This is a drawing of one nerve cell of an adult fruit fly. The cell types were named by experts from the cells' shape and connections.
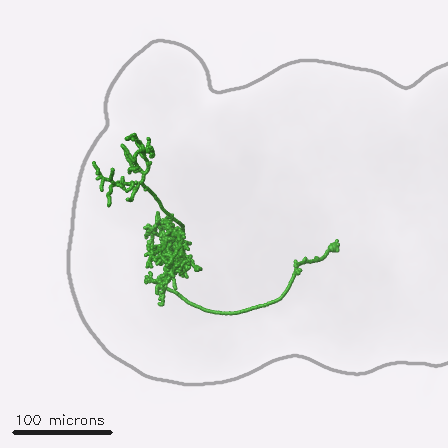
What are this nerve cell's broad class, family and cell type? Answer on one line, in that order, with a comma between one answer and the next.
nerve-cord intrinsic neuron, hemilineage 01A, IN01A009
